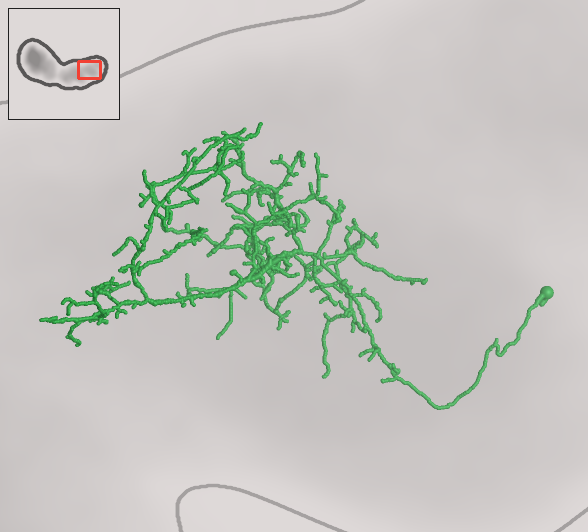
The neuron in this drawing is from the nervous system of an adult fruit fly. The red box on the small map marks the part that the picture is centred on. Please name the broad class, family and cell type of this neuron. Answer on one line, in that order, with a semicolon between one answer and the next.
nerve-cord intrinsic neuron; hemilineage 13A; IN13A026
